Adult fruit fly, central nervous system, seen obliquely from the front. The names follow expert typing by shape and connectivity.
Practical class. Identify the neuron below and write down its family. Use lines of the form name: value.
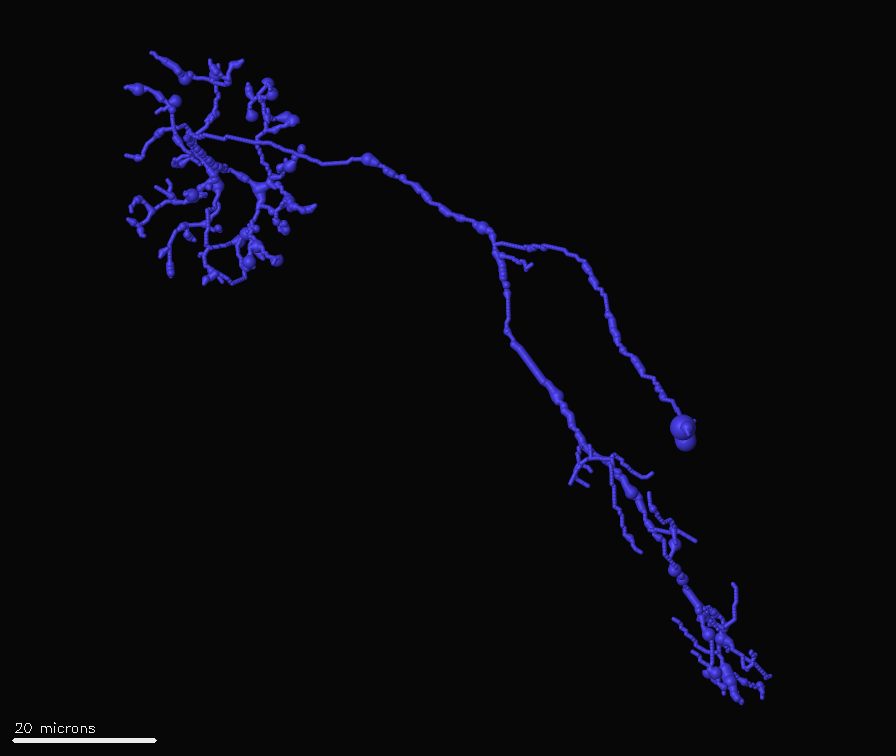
family: hemilineage EBa1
